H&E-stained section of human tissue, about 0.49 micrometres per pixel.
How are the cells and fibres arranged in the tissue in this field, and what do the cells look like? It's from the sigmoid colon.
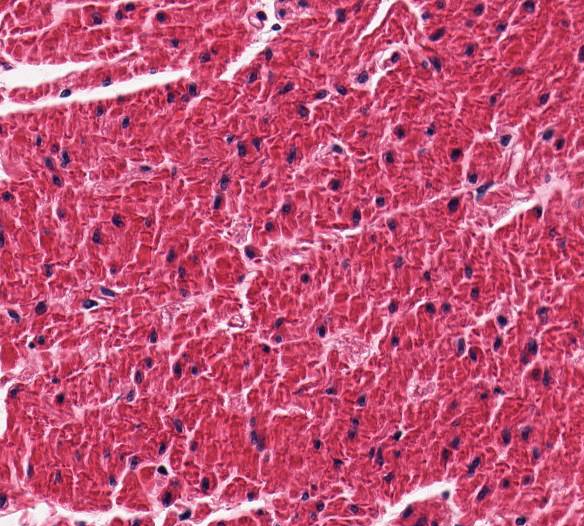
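Cut mostly transversely or obliquely, the muscle fibres form a mosaic of irregular, angular profiles, not long parallel bands. Dark blue oval nuclei are scattered singly within the fibres, not against their edges. The cytoplasm is dense, deep pink-red and finely fibrillar. Only scant, thin, pale wisps of connective tissue separate the fibres.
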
